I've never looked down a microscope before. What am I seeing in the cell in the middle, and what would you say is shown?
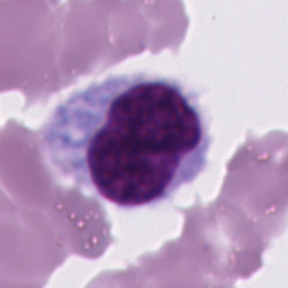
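Shallow notches in the nuclear outline give it a faintly two-lobed look, and the chromatin is dark purple and densely clumped. The pale greyish blue cytoplasm has a faintly mottled texture, without distinct coarse granules. It is a hairy cell.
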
